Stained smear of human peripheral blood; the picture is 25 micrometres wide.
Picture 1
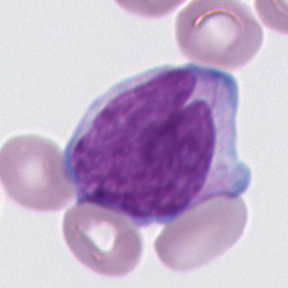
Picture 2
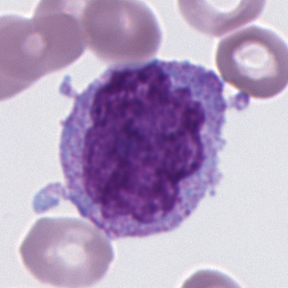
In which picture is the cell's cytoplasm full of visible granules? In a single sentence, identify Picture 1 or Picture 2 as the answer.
The cell seen in picture 2 shows many visible granules in its cytoplasm.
